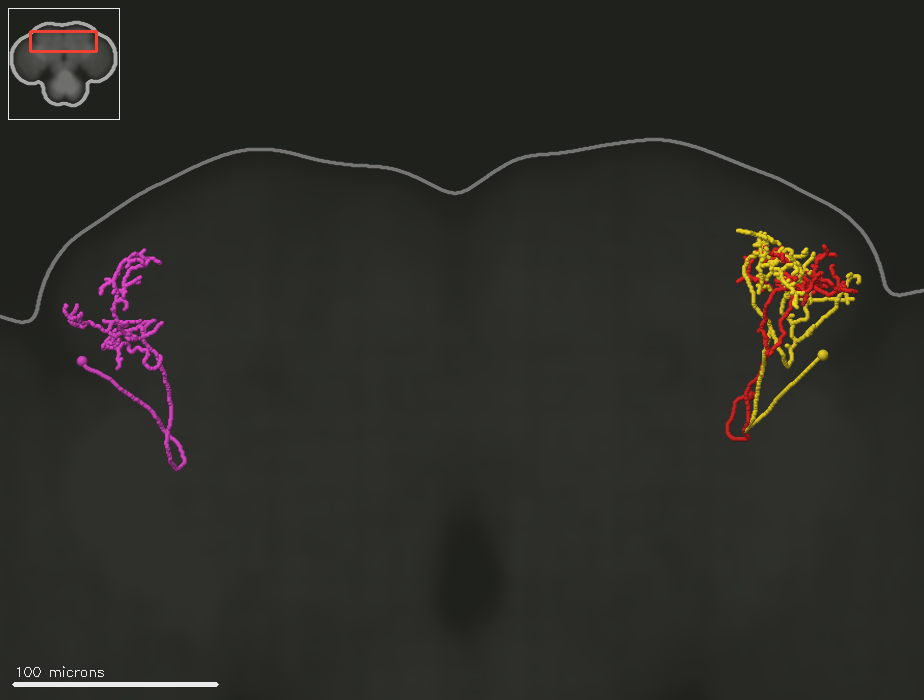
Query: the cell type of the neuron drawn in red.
LHPV2b1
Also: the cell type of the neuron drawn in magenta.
LHPV2b3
